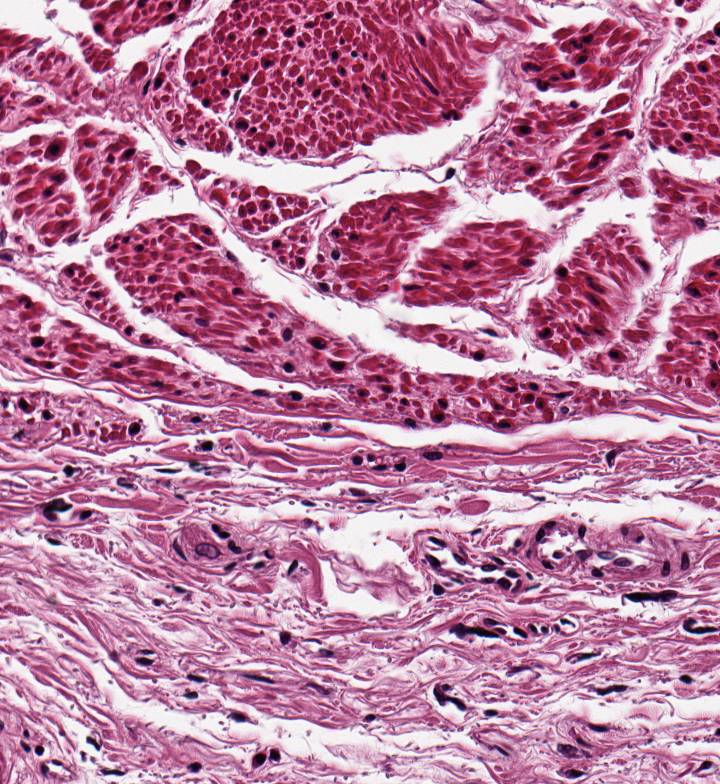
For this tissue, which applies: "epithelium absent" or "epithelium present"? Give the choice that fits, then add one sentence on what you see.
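Epithelium absent. No epithelium is present anywhere in the field.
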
